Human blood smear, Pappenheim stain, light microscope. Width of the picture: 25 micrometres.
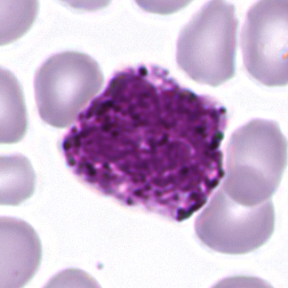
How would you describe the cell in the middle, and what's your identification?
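First, the granules: the cell holds coarse granules that stain a very dark purple to nearly black. Second, their position: they lie over the nucleus as well as the cytoplasm, and are most crowded along the edge of the cell. Third, the nucleus: its outline is hidden, so its shape cannot be traced. Fourth, size: the cell is about 14 micrometres across. This is a basophil.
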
